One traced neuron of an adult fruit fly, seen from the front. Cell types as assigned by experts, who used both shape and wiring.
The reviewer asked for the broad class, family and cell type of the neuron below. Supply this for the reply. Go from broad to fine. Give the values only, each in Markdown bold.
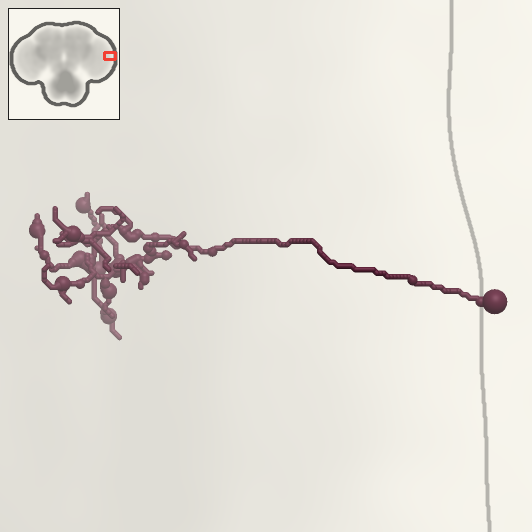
**optic-lobe intrinsic neuron**, **Cm**, **Cm4**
